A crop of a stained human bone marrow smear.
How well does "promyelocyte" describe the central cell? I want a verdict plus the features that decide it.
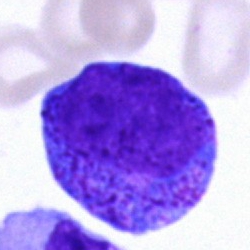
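Yes, promyelocyte holds up. The blue cytoplasm, widest along the bottom of the cell, is what tips it toward promyelocyte over myelocyte.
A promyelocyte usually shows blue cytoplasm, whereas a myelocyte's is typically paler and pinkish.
Otherwise the outline is roughly round with a slightly angular contour, the chromatin stains deep purple with scattered darker spots, and no clear vacuoles appear in the cytoplasm. Another nucleated cell is partly visible at the bottom left edge.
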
